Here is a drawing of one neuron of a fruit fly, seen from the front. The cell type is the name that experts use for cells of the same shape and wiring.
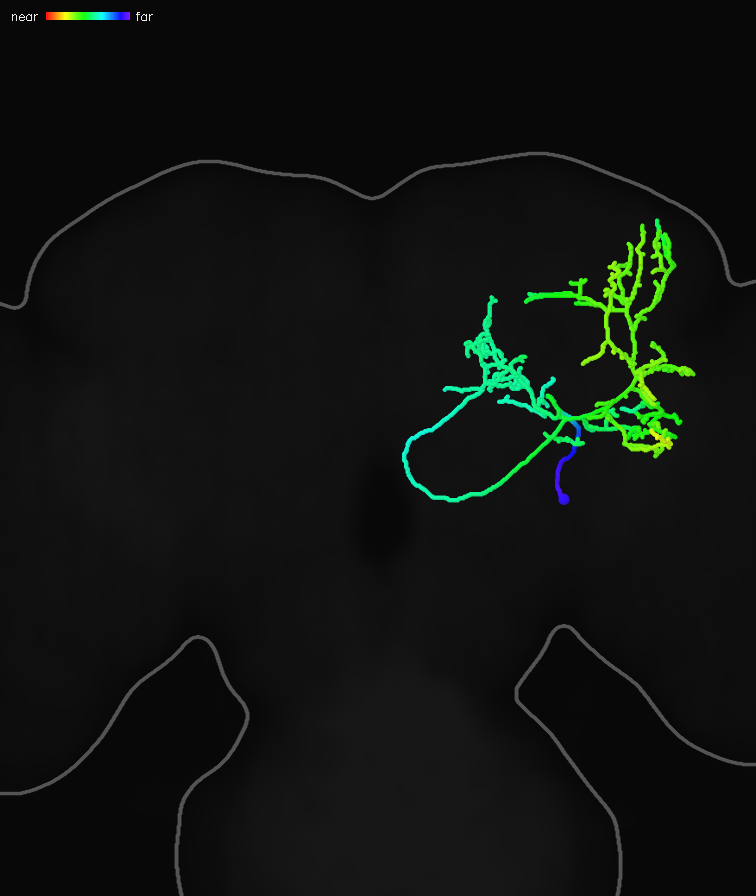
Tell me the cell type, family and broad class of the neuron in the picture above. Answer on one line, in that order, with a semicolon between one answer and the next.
AVLP492; hemilineage VLPl&p1_posterior; central-brain intrinsic neuron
